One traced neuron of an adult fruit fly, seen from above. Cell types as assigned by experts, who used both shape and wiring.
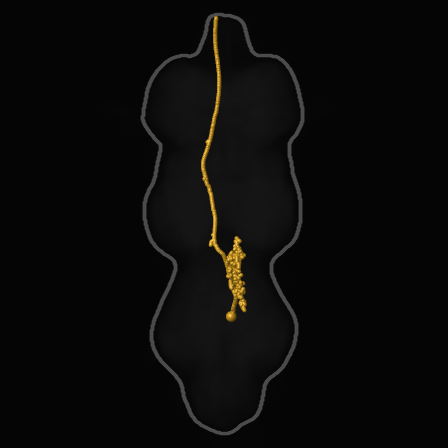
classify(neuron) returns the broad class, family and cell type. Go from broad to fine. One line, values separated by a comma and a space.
ascending neuron, hemilineage 10B, AN10B033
